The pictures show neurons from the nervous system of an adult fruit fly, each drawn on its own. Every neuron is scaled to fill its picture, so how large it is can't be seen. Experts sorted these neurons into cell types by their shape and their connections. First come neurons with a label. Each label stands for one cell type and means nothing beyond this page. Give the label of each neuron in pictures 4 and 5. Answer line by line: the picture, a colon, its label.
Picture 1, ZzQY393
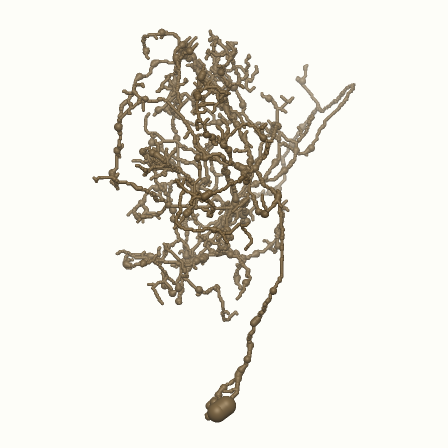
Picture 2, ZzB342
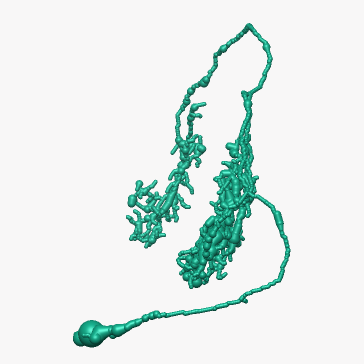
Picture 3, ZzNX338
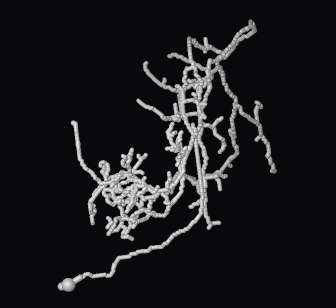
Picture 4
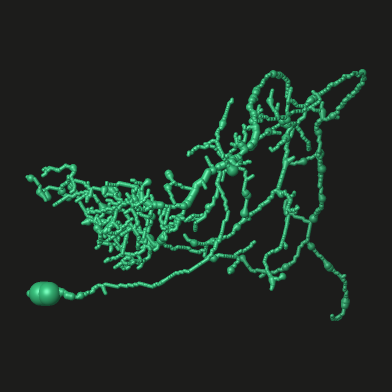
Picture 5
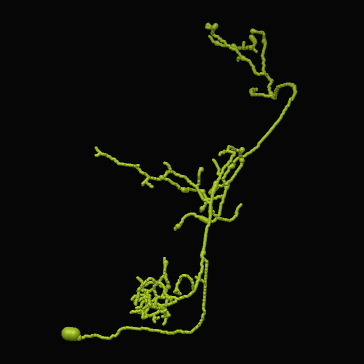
4: ZzNX338
5: ZzNX338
